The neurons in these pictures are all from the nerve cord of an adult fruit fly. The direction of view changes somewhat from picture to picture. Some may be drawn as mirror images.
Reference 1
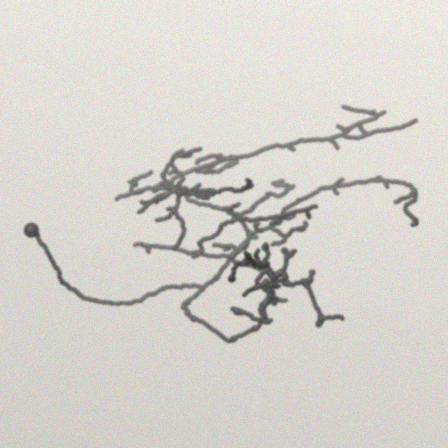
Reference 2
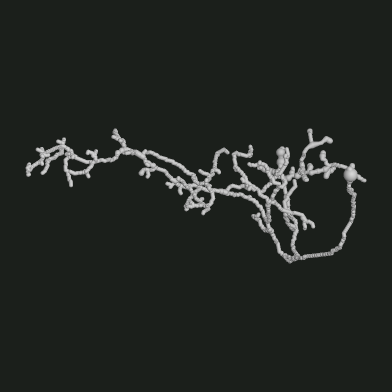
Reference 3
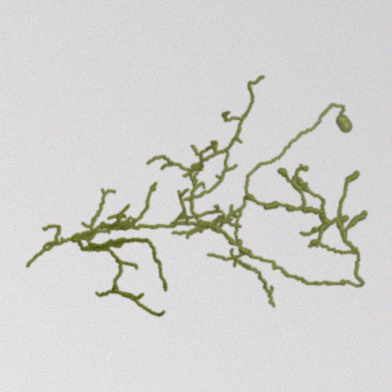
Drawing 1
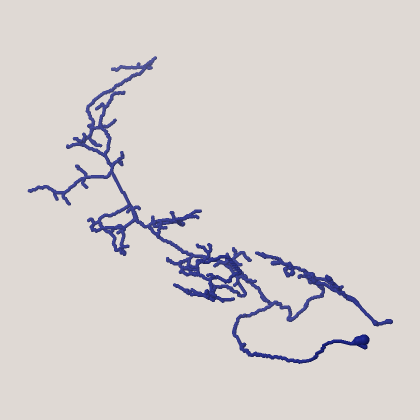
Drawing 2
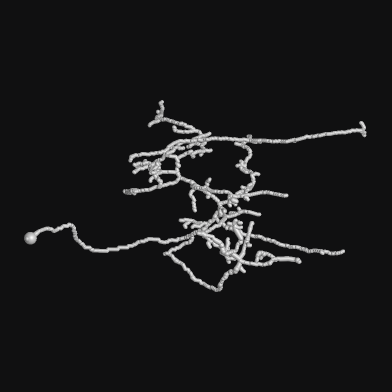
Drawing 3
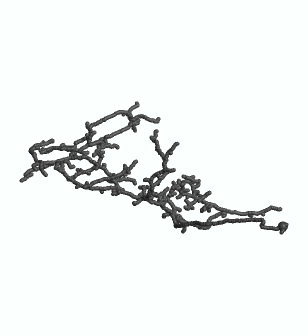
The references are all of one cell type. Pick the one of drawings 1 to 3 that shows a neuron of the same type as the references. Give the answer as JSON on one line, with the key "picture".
{"picture": 2}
